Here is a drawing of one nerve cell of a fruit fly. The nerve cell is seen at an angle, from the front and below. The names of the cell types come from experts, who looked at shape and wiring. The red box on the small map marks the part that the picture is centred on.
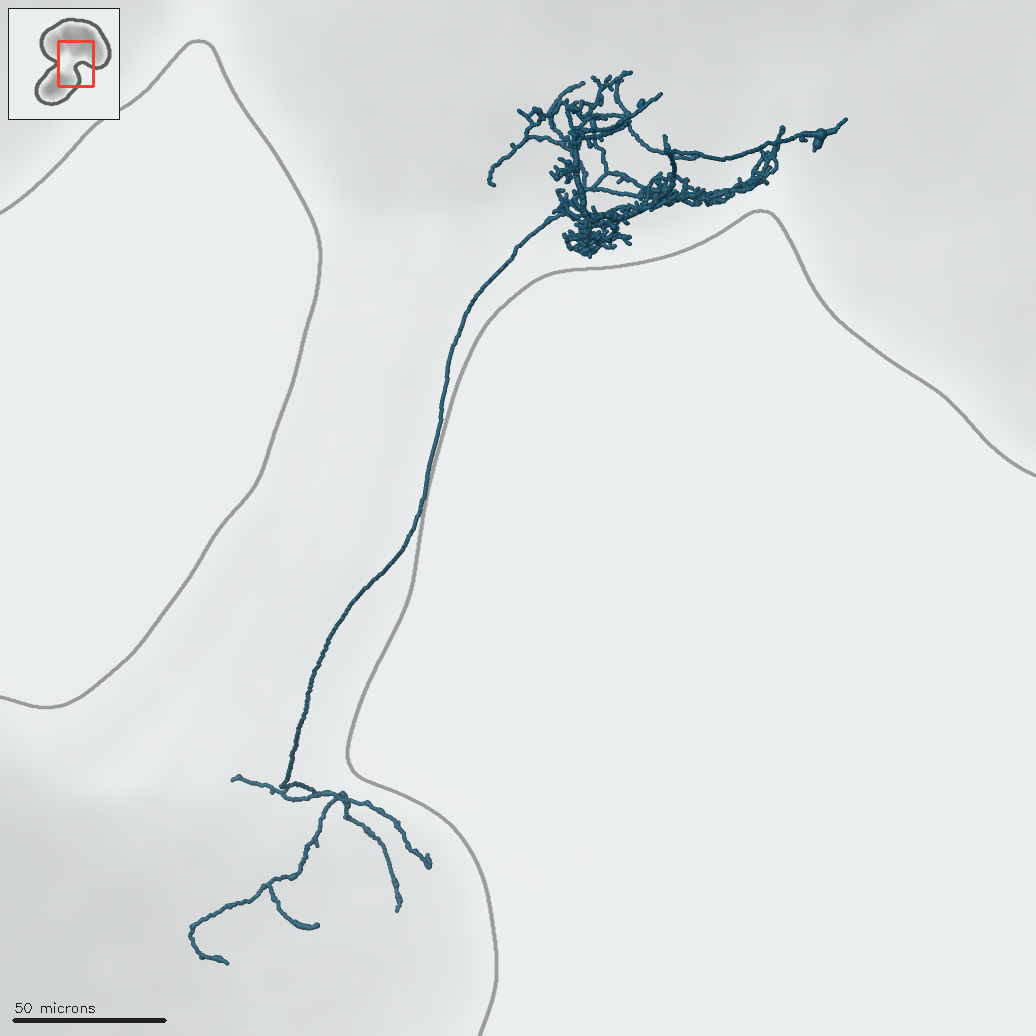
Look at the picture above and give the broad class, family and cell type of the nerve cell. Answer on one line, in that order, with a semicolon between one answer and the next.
descending neuron; hemilineage MX12; DNge019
